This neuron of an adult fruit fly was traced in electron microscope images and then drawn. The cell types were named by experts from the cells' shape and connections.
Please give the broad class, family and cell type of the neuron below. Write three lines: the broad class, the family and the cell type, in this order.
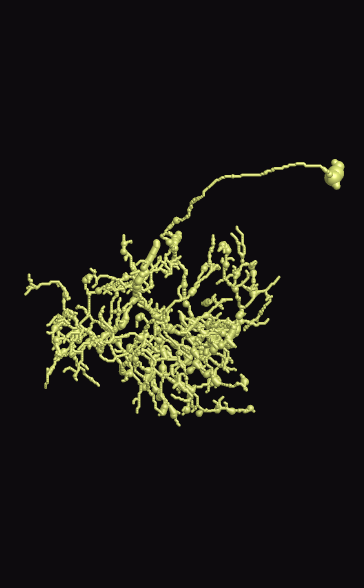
central-brain intrinsic neuron
LHAV
LHAV2o1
